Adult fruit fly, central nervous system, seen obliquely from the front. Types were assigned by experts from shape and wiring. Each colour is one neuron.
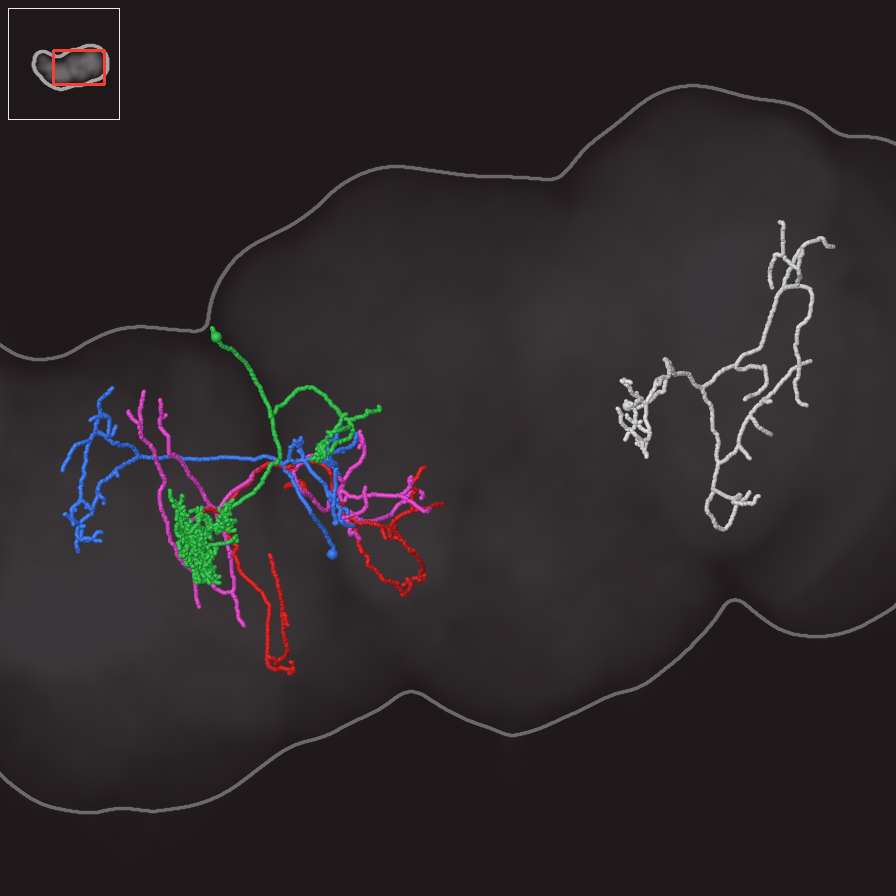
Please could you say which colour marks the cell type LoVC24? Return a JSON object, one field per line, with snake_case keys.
{
 "colour": "red"
}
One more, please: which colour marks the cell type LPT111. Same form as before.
{
 "colour": "blue"
}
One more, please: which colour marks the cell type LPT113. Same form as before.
{
 "colour": "white"
}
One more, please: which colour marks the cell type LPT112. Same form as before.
{
 "colour": "magenta"
}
